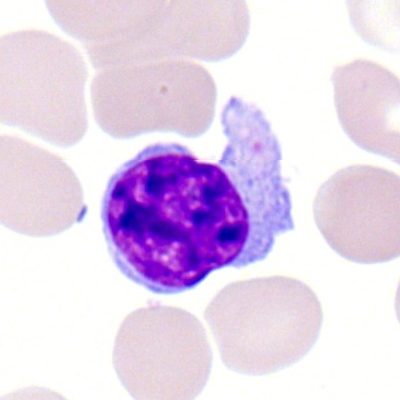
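Lymphocyte, central cell of a stained human blood smear, light microscope. Cytoplasm: only a thin rim, along the left side of the nucleus. No vacuoles seen. Left cell edge smoothly rounded. Adjoining the right side: a pale, irregular, finely textured lilac-grey patch, extending upward past the top of the cell.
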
